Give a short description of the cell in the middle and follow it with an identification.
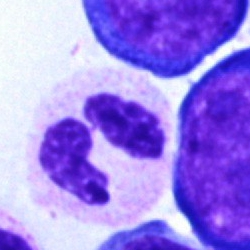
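Nucleus first: it is divided into two lobes that look separate, and the left-hand lobe bends into a curved, hook-like shape. Cytoplasm next: it is plentiful and pale pink. Granules third: fine pinkish ones are scattered throughout the cytoplasm. The cell in the middle is a segmented neutrophil.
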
